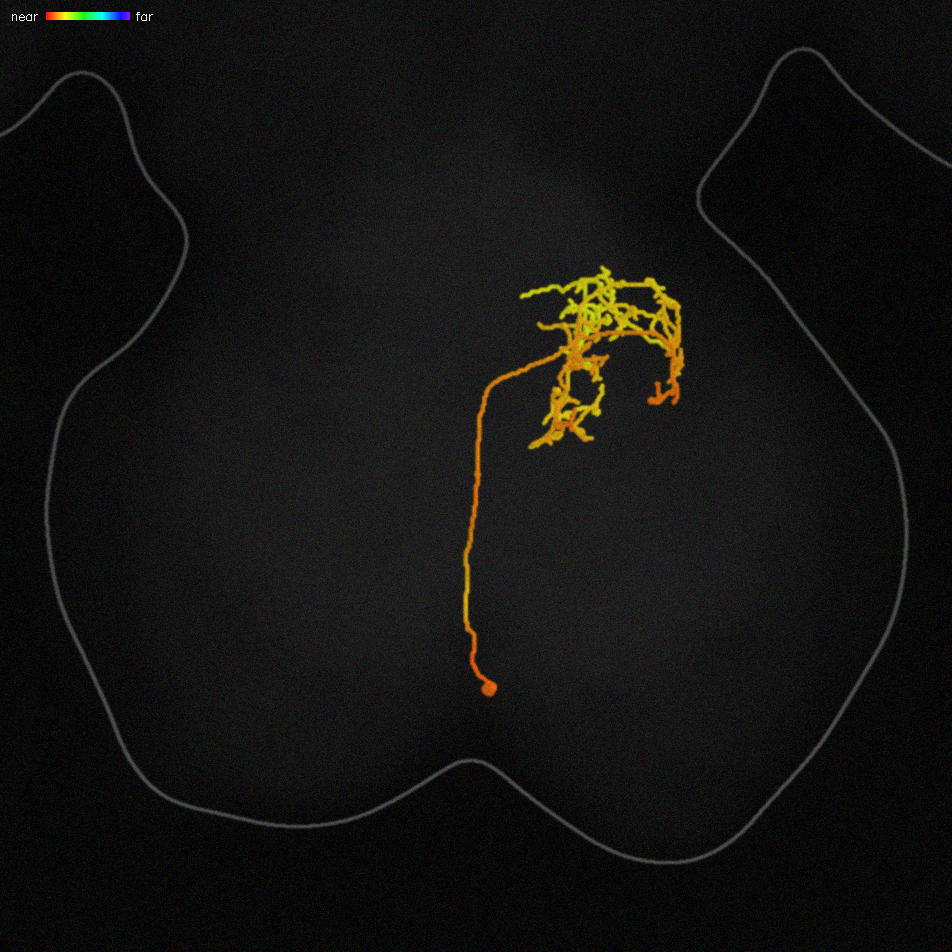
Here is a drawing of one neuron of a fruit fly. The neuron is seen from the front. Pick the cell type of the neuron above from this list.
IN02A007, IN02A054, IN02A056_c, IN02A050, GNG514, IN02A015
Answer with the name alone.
IN02A050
